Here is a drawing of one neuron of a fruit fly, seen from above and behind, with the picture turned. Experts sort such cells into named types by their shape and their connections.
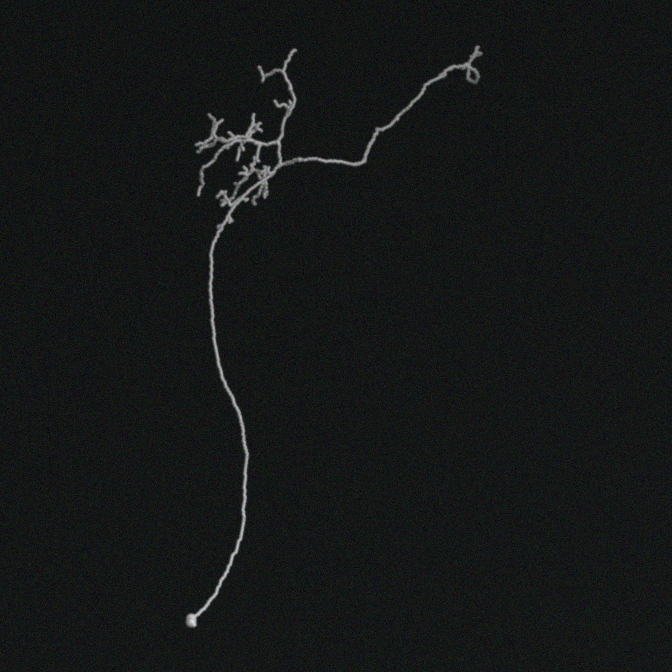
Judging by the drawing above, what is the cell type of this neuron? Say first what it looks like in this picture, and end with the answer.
The cell body is at the lower left of the picture. In this view it is taller than it is wide. Its broad class is nerve-cord intrinsic neuron. The cell type is IN06A137.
